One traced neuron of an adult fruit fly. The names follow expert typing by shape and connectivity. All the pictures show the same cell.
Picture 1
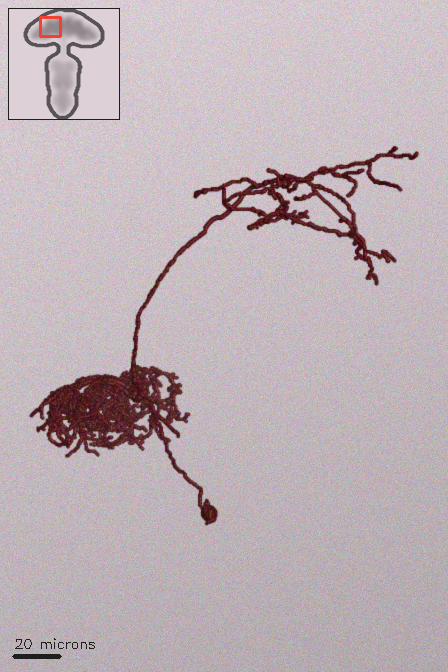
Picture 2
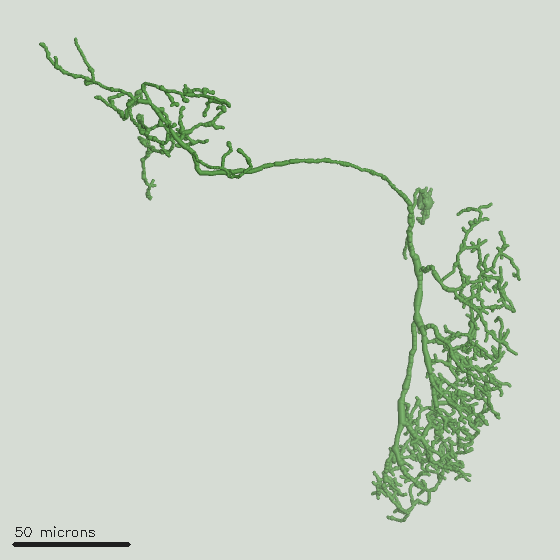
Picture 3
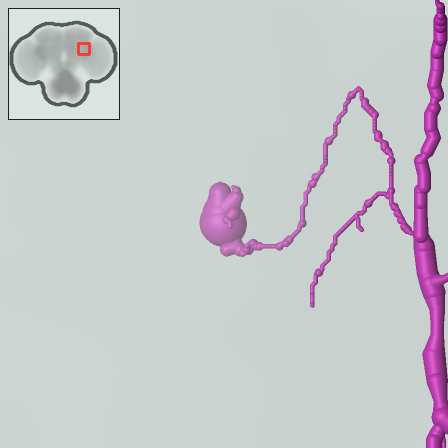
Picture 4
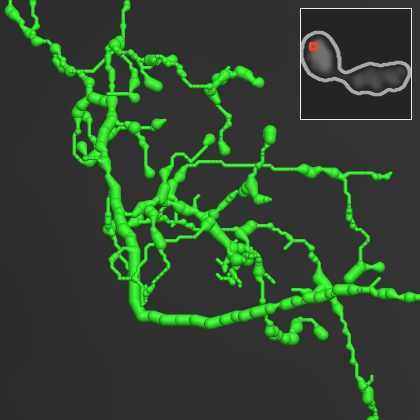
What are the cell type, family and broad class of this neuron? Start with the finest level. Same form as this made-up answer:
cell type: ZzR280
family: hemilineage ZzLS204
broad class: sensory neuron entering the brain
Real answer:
cell type: LT84
family: LT
broad class: visual projection neuron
